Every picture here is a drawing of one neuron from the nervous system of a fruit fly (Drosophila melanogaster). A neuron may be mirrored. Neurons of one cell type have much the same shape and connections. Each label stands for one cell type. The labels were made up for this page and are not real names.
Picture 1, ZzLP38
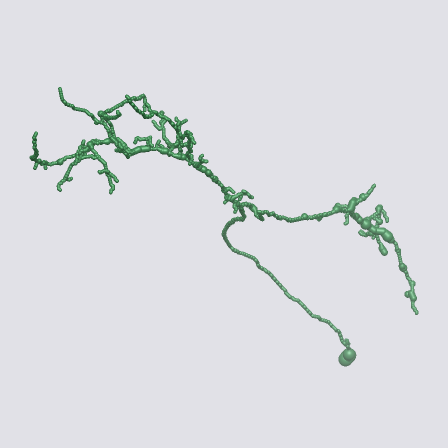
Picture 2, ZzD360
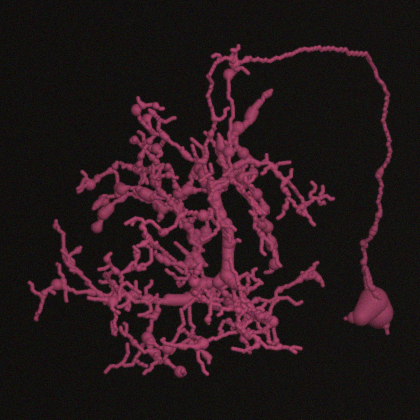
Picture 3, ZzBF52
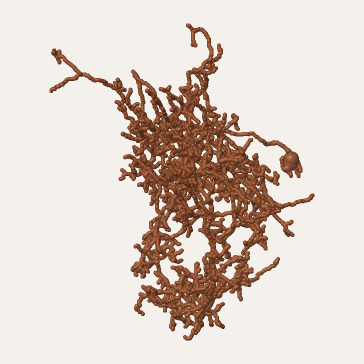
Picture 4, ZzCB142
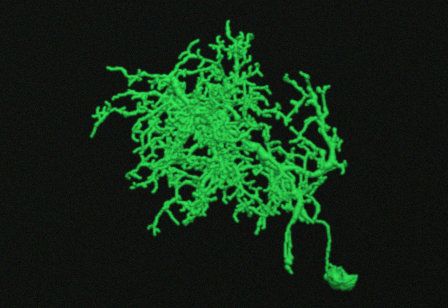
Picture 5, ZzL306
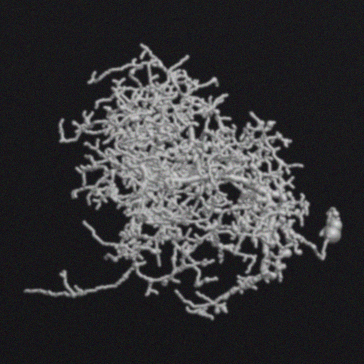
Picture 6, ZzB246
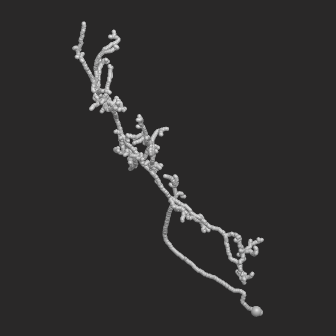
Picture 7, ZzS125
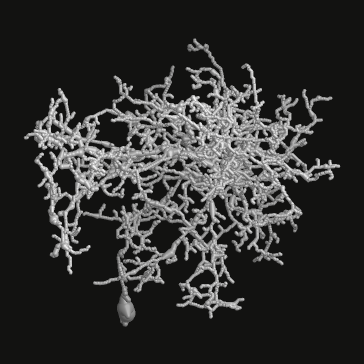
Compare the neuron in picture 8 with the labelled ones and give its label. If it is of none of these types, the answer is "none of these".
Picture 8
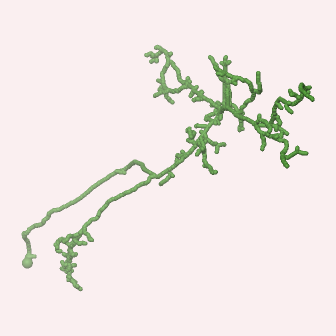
ZzB246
